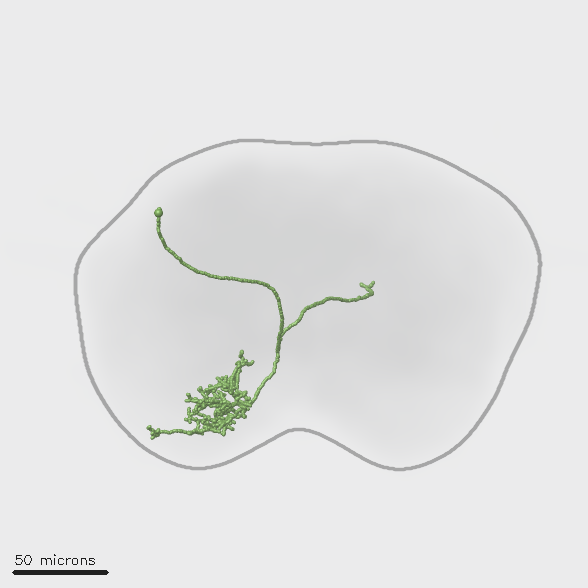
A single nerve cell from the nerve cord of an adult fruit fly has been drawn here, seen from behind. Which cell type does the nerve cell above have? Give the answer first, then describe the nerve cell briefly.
The cell type is IN23B087. This is a nerve-cord intrinsic neuron. From top to bottom in the picture it spans about 120 microns. In this view it is about as wide as it is tall.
